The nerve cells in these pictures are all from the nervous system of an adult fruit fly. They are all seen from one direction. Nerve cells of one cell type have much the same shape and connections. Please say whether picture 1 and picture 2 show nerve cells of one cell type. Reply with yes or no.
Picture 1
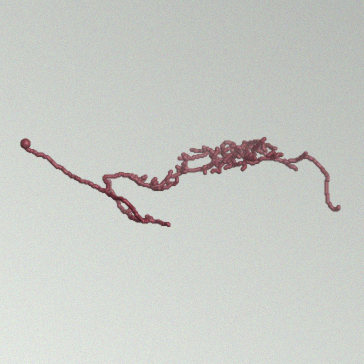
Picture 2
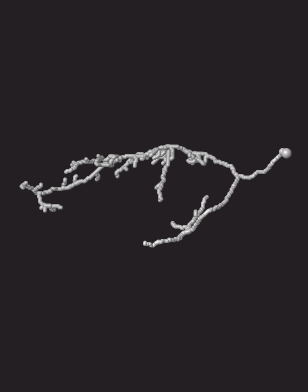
yes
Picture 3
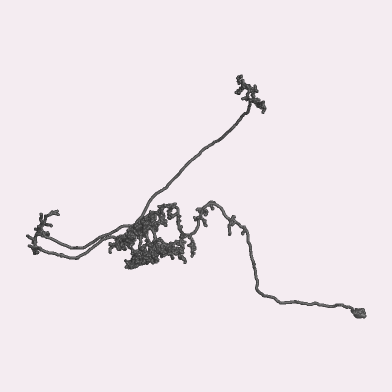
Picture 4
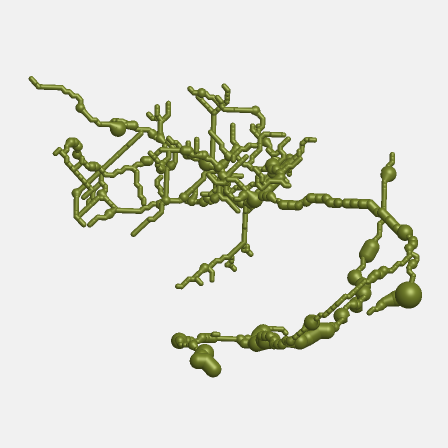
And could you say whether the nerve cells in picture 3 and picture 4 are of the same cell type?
no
